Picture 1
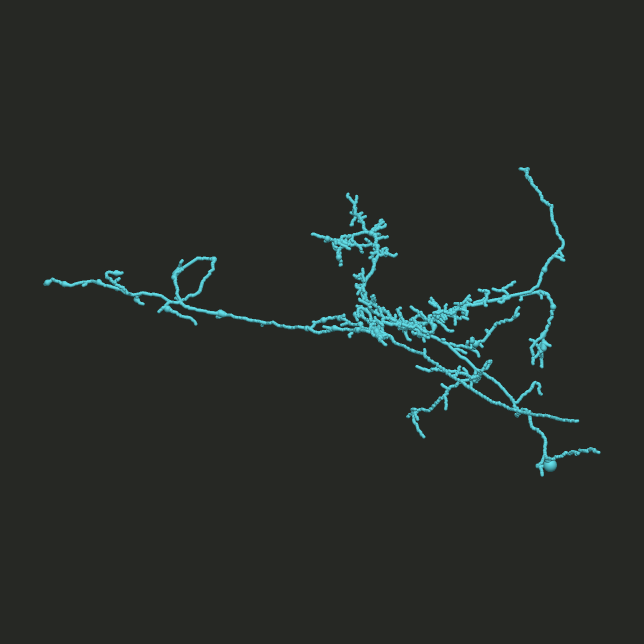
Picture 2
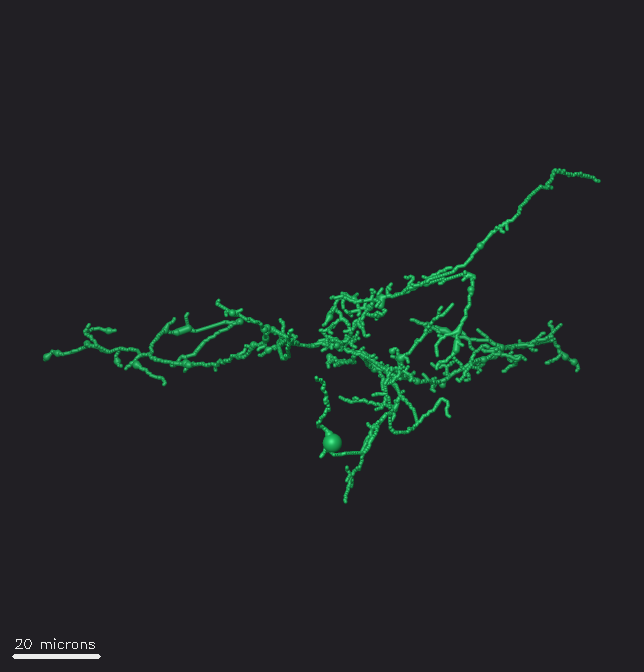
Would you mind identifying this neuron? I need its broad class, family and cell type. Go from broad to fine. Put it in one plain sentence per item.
An ascending neuron of hemilineage 08B, type AN08B096.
